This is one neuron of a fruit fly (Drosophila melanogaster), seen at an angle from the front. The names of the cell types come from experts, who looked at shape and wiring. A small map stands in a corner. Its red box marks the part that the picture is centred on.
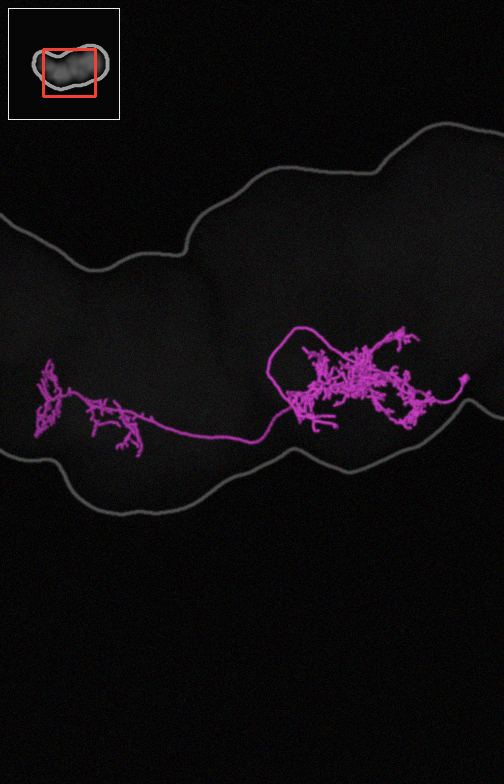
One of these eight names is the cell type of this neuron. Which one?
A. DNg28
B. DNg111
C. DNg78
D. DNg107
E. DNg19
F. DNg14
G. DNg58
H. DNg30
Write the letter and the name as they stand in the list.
E. DNg19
